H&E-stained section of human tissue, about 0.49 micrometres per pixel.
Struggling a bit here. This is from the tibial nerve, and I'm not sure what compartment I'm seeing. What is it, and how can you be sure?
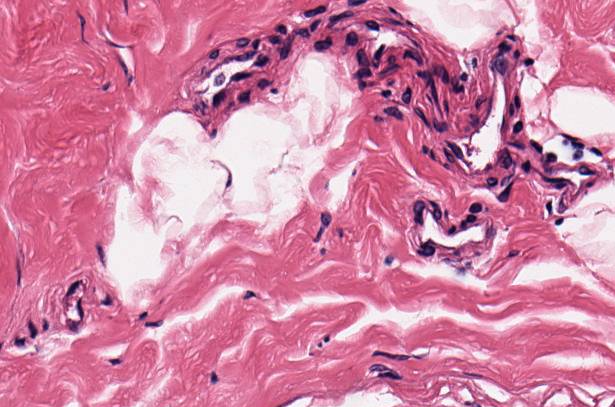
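The field shows epineurium. Pink collagen bundles make up most of it; across the lower half they run roughly horizontally in wavy bands, and sparse, thin, spindle-shaped dark nuclei lie scattered between them.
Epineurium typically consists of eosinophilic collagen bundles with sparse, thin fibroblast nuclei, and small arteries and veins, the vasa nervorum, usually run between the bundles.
A cluster of small thin-walled vessels lies in the upper middle to right.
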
